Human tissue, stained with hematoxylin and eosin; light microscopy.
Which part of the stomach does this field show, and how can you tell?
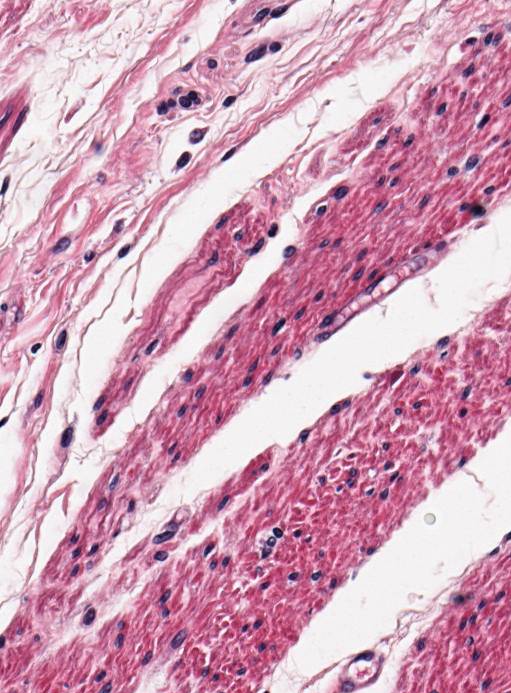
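This is smooth muscle. Within its bands the nuclei are dark, elongated and aligned with the long axis of the bands, and the cytoplasm is bright pink and fibrillar, with no visible cross-striations.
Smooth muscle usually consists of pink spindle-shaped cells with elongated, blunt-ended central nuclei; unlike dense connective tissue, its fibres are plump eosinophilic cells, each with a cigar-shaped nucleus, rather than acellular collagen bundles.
The upper left part of the field holds looser, paler connective tissue with wavy fibres. No epithelium or glands are present.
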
